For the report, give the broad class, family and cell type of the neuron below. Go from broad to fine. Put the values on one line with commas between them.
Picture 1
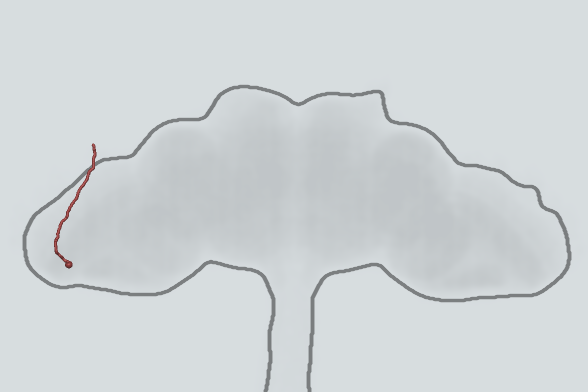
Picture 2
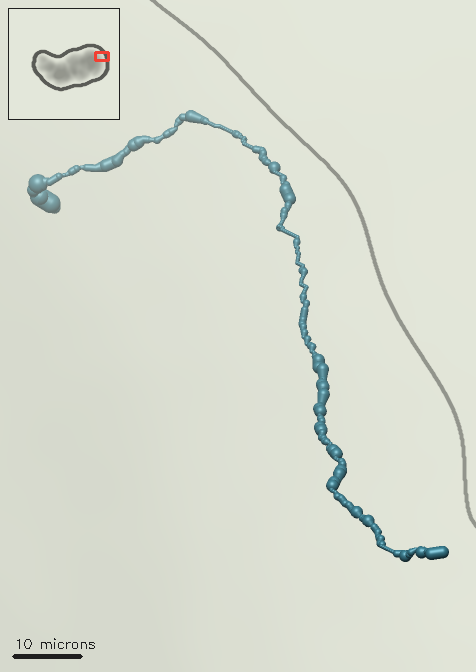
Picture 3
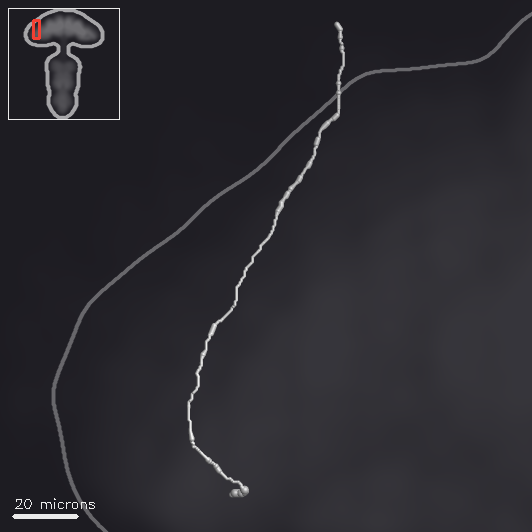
photoreceptor or other optic-lobe sensory neuron, class visual, R7d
